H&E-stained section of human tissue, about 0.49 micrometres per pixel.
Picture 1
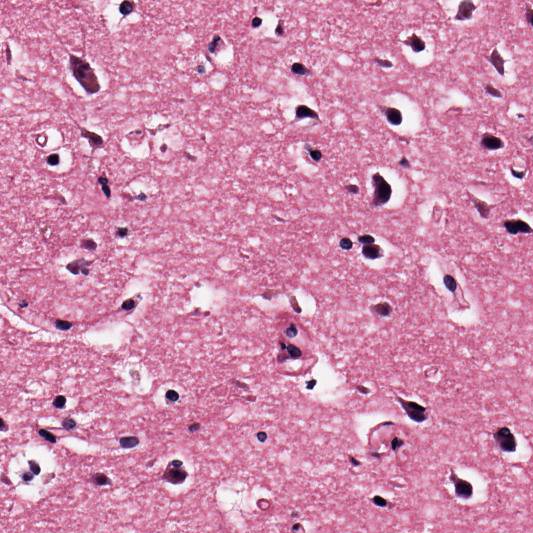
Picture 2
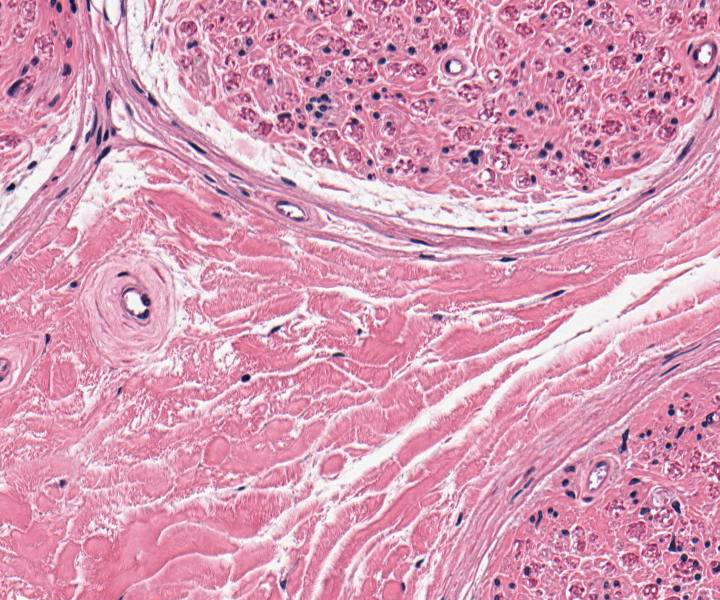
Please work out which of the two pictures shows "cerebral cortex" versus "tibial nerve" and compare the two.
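Picture 1 is cerebral cortex; picture 2 is tibial nerve. In picture 1, single cells lie fairly evenly scattered through a finely granular, finely vacuolated pink neuropil filling the whole field, without nests, sheets, epithelium or glands. Picture 2 instead has two rounded, densely packed bundles, top and bottom right, separated by a broad diagonal band of thick wavy eosinophilic collagen with sparse nuclei. Several thin concentric layers of flattened cells with elongated dark nuclei wrap the top bundle. Left of centre in that band lies a small vessel with a thick concentric pink wall and narrow lumen.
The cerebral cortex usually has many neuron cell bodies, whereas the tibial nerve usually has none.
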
